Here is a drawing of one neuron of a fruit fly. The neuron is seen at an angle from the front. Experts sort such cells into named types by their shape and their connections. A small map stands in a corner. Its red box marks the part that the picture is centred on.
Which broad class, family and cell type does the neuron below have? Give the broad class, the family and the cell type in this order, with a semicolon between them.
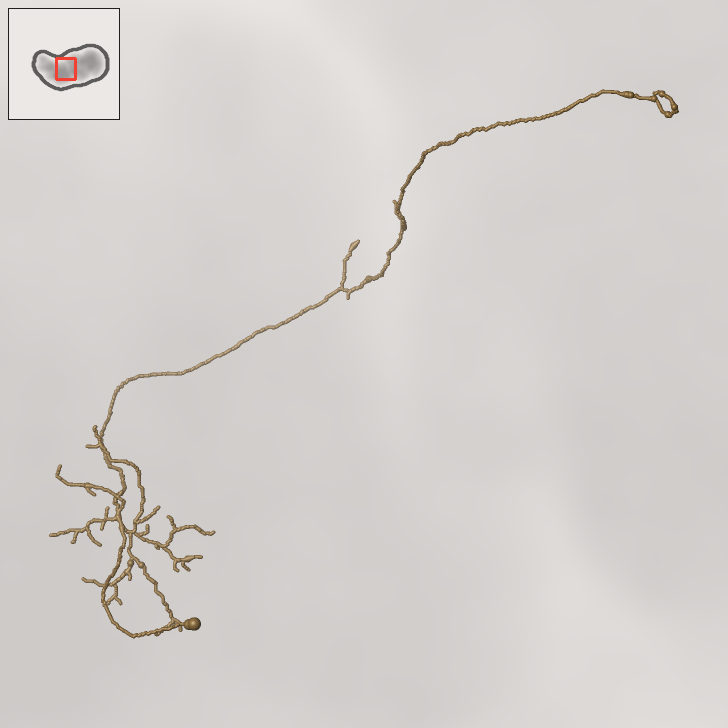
visual projection neuron; MeTu; MeTu4b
